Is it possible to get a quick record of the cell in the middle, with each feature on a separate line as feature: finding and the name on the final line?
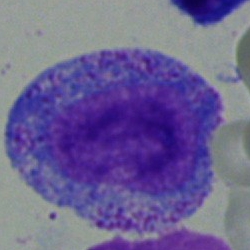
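Granules: coarse, purple, packing the cytoplasm
Granule distribution: most crowded along the outer edge
Background cytoplasm: pale blue between the granules
Cytoplasmic rim: broadest on the left side
Identification: promyelocyte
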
